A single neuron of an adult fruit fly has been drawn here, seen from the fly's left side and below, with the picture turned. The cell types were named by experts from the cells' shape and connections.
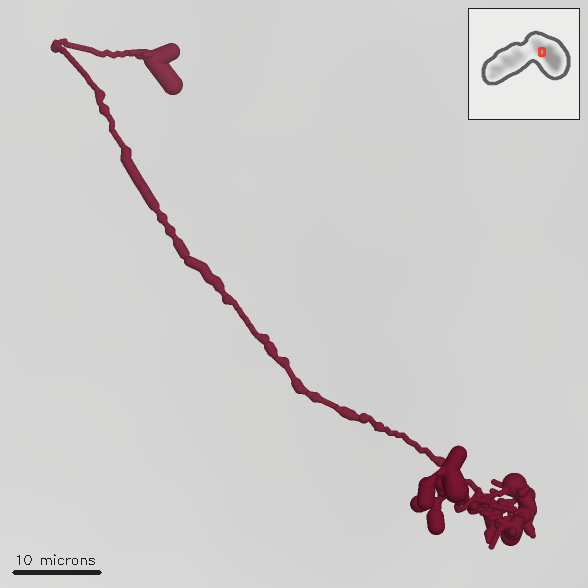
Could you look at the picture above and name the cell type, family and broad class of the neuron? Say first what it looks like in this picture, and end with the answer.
From top to bottom in the picture it spans about 60 microns. In this view it is about as wide as it is tall. Its cell type is L5. The family is L. It is an optic-lobe intrinsic neuron.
